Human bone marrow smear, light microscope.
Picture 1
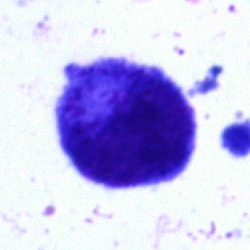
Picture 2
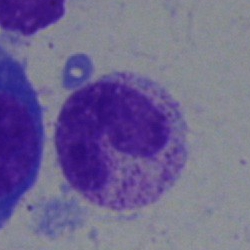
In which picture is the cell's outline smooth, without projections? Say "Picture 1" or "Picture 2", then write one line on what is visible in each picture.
Picture 2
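In picture 1: A small rounded knob sticks out from the upper left edge of the cell.
In picture 2: The cell is round with a smooth border.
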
